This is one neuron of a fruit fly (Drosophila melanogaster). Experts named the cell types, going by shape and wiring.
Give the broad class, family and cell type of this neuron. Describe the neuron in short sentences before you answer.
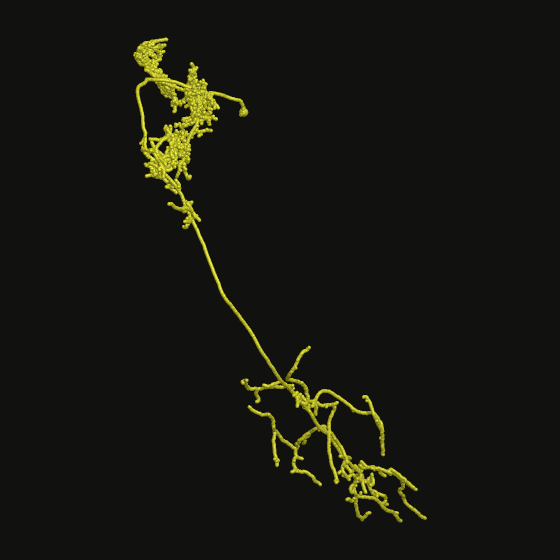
The picture shows dozens of branch ends. As drawn here it is taller than it is wide. This is a descending neuron. Its family is hemilineage SMPpv2_dorsal. The cell type is DNp68.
